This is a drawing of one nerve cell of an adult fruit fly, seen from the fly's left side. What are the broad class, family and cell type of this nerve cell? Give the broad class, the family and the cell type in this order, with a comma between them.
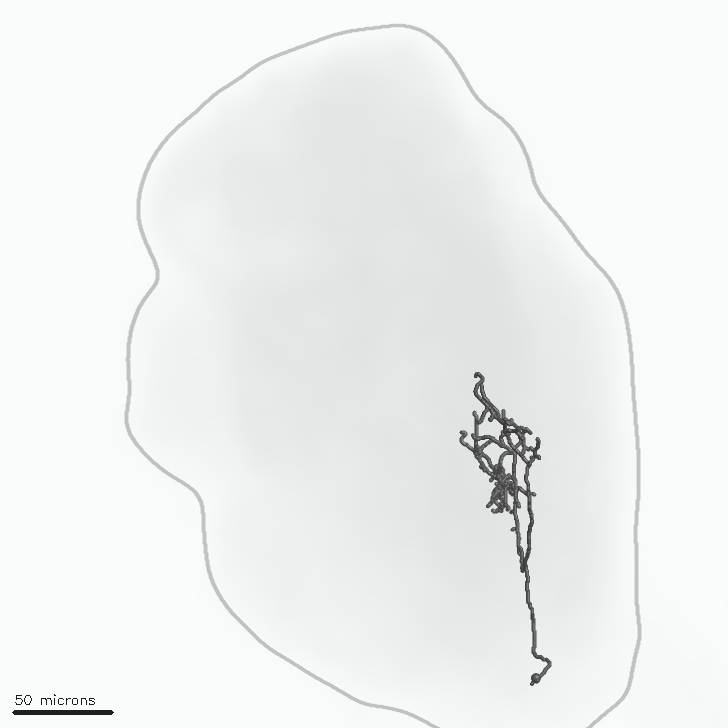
central-brain intrinsic neuron, hemilineage LB3, PS343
